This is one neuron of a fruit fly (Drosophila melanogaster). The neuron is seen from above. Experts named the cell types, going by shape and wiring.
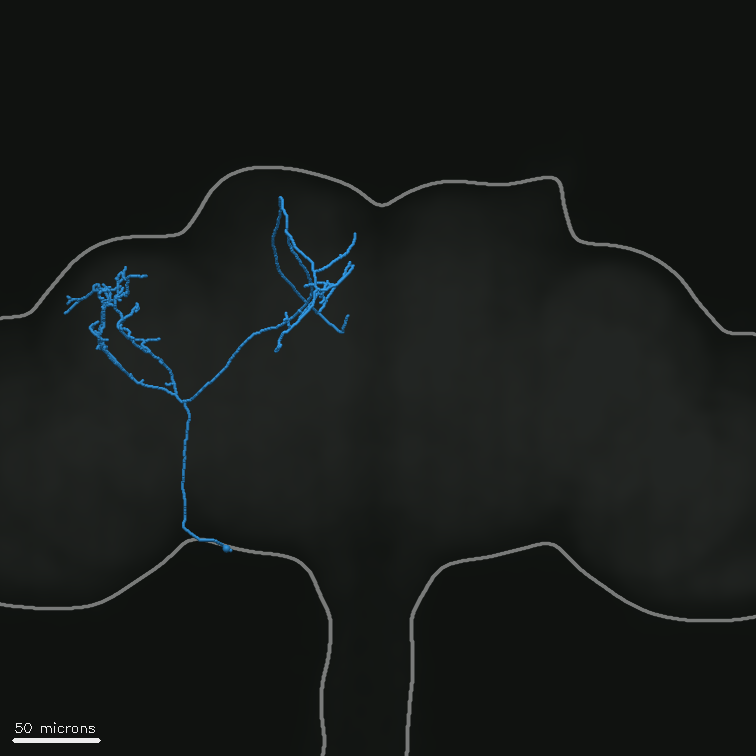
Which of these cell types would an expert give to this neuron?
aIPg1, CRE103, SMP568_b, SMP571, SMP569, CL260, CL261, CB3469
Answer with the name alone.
SMP571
